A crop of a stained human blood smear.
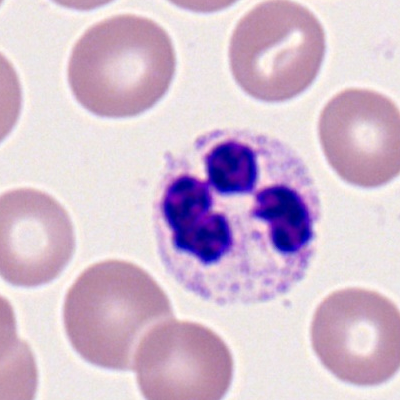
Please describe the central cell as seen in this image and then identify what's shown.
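Smooth, round outline on this one. Its chromatin is dark purple and densely clumped. The cytoplasm is a pale pinkish-lilac, with fine, small lilac granules scattered all through it. It's a segmented neutrophil.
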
